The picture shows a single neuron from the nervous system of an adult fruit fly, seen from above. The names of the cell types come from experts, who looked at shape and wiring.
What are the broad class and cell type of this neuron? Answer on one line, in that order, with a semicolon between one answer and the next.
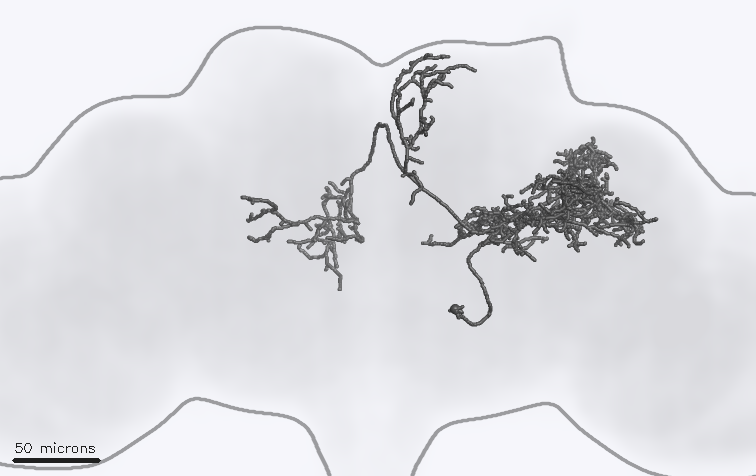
central-brain intrinsic neuron; AVLP751m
